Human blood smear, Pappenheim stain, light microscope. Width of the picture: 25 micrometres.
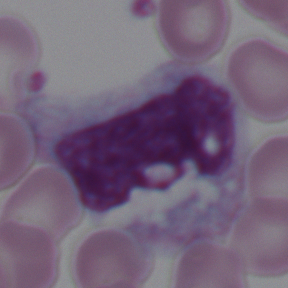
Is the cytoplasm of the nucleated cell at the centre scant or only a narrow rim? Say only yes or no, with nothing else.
No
